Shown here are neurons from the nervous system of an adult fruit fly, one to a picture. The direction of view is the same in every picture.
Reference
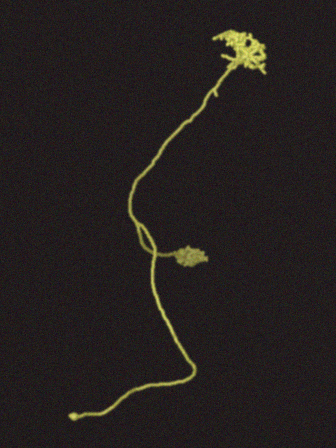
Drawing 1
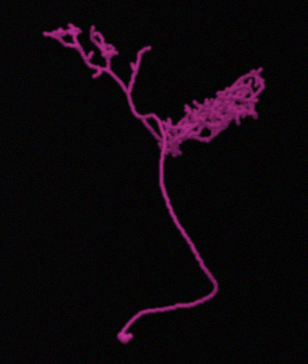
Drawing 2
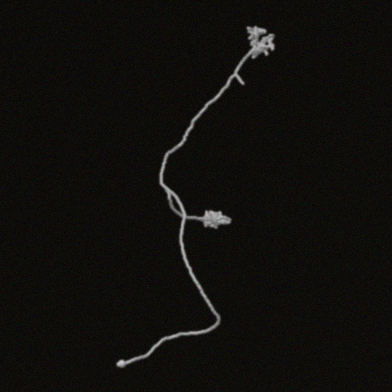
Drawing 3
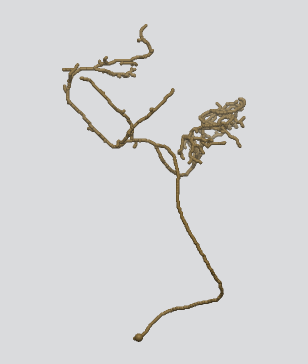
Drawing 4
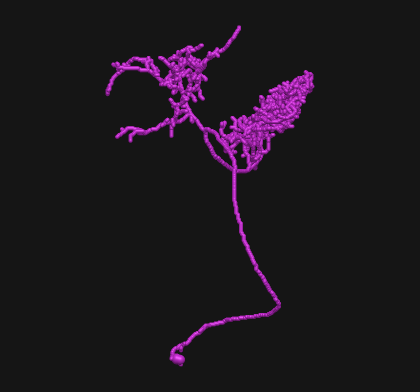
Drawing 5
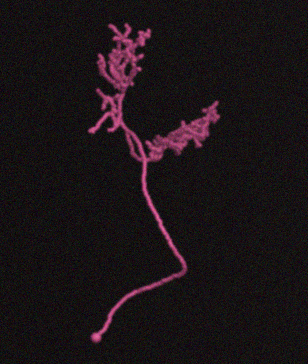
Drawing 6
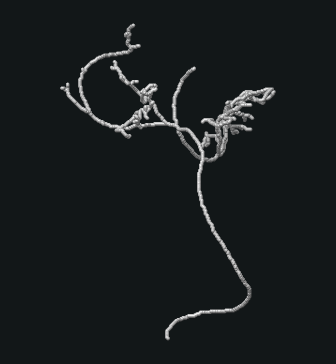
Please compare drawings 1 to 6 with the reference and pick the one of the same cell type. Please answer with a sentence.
Drawing 2 is of the same cell type.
